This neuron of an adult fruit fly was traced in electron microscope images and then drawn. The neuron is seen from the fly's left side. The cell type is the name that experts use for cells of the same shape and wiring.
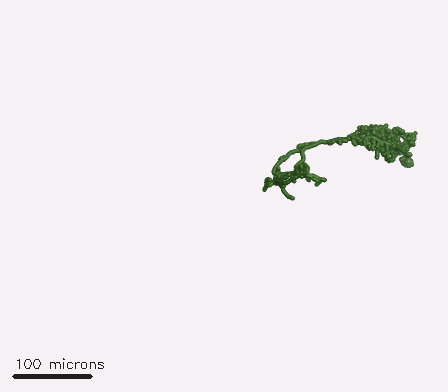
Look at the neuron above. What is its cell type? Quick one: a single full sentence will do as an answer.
Within the cell type INXXX425 sits this neuron.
